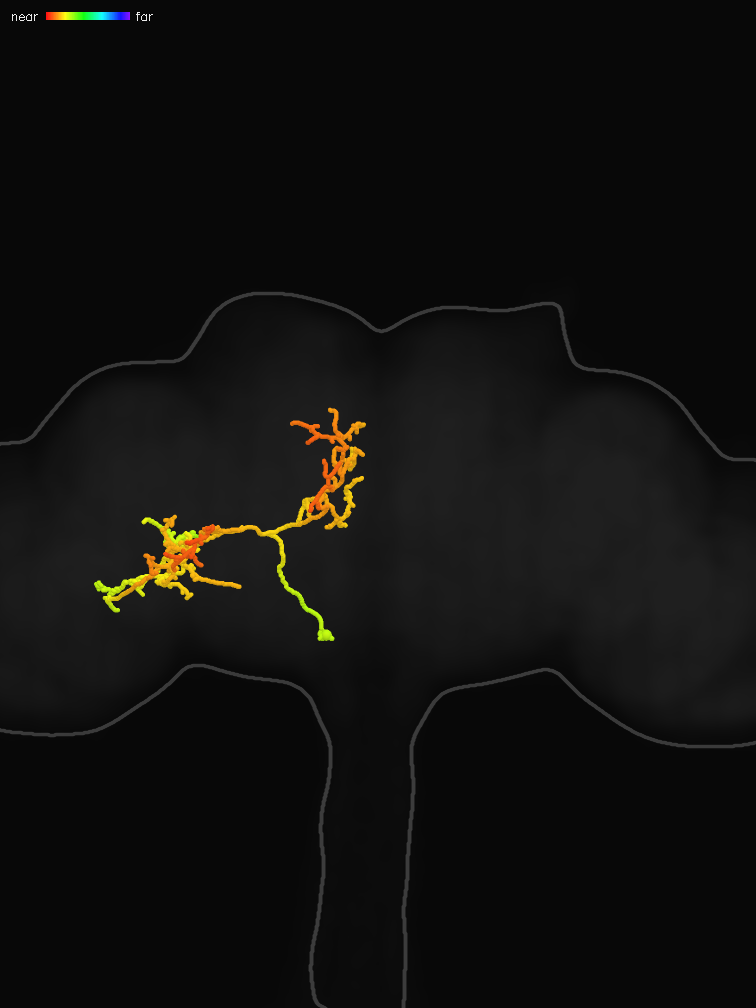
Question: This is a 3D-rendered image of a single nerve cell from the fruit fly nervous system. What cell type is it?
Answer: LHPV10a1b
